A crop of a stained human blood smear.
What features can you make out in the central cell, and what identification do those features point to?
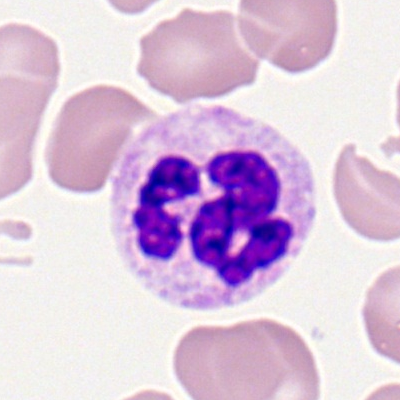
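Within the nucleus, no nucleoli are visible. Plentiful cytoplasm surrounds it, pale pinkish-lilac and filled with fine, faint lilac granules. No vacuoles are seen in the cytoplasm. The cell is a segmented neutrophil.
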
